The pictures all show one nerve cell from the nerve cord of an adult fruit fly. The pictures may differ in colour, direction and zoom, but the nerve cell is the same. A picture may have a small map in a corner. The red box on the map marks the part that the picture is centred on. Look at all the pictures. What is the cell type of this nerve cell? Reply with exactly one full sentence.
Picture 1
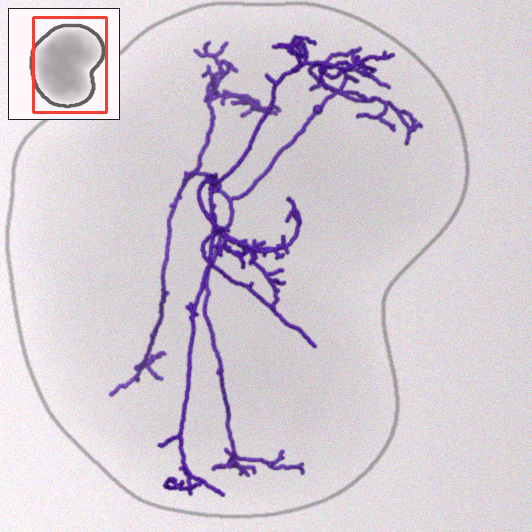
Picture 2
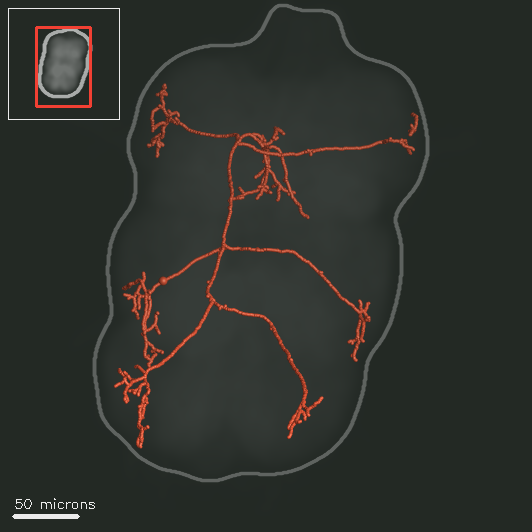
This nerve cell is assigned to the cell type IN06B028.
